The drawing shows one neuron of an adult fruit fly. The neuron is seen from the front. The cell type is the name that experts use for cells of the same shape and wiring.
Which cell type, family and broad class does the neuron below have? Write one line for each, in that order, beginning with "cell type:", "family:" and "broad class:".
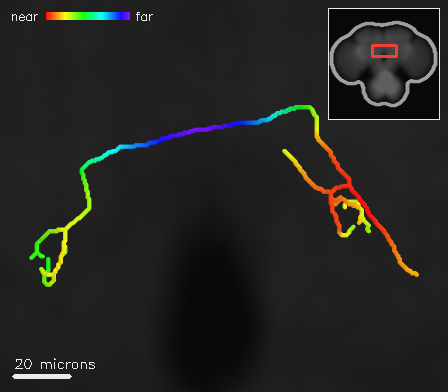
cell type: ORN_VA6
family: class olfactory
broad class: sensory neuron entering the brain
